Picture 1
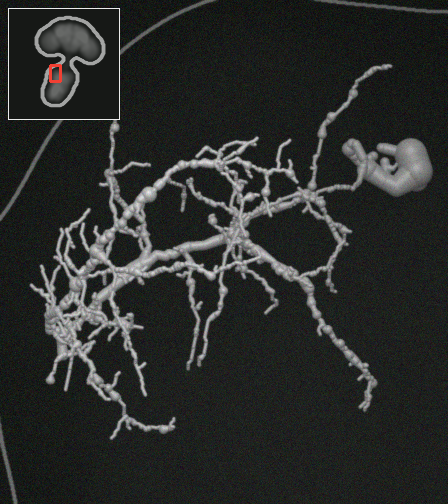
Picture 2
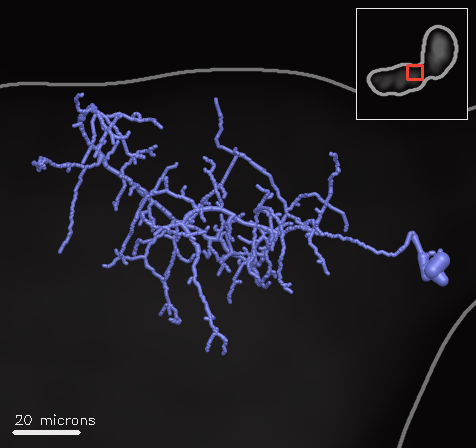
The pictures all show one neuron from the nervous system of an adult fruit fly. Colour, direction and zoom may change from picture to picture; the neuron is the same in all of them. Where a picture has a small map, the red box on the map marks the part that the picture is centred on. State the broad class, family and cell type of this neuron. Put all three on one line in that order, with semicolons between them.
motor neuron of the nerve cord; hemilineage 15B; Acc. ti flexor MN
